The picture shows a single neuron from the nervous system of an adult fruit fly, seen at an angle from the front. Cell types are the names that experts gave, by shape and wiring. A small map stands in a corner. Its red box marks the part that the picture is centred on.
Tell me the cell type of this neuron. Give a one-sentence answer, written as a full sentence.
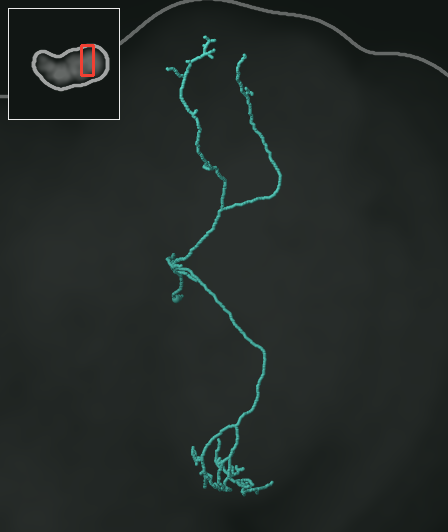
This neuron is an instance of the cell type LoVP10.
